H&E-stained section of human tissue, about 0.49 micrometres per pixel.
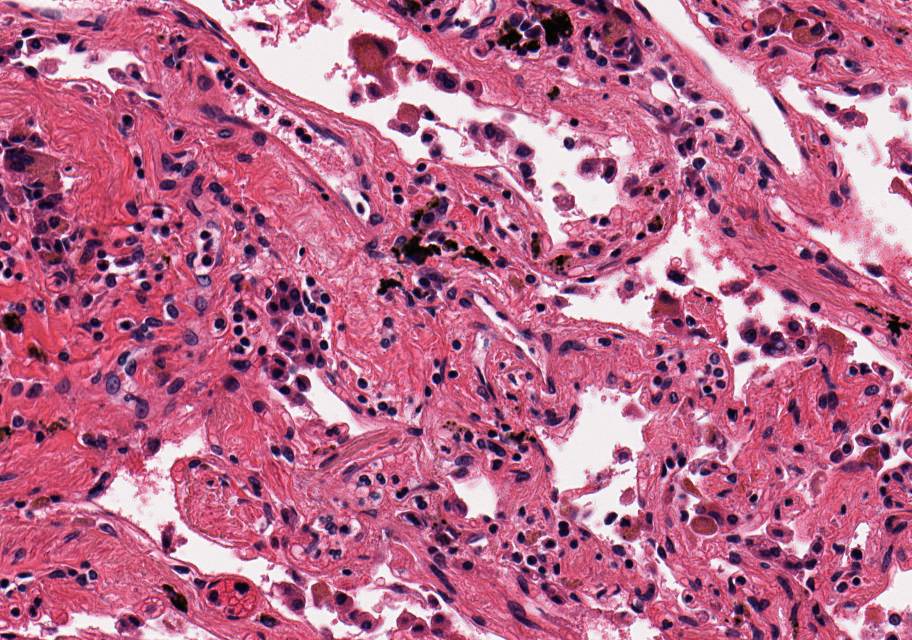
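Lung, H&E stain. Clumps of black granular pigment sit within the walls, most prominently near the centre and top. Rounded cells with abundant cytoplasm containing brown granular pigment lie free in the empty spaces, mostly upper right. Small round cells with dark nuclei and scant cytoplasm, consistent with lymphocytes, are scattered in the walls, with a small cluster left of centre. No glands are present.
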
